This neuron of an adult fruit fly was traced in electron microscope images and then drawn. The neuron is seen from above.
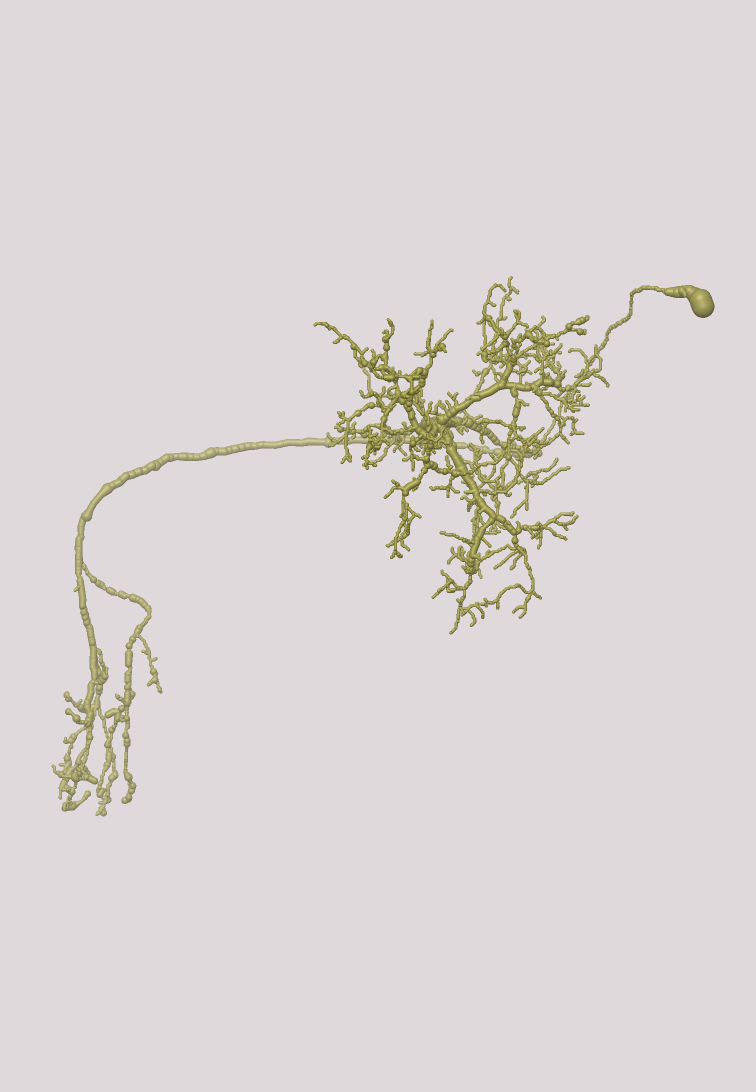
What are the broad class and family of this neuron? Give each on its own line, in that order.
nerve-cord intrinsic neuron
hemilineage 01A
